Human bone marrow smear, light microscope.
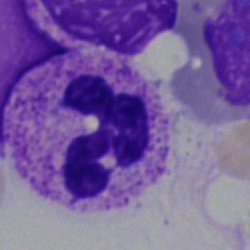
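Segmented neutrophil, central cell, stained human bone marrow smear. Nucleus: no nucleoli visible. Cytoplasm abundant, pale pinkish-lilac, with small purple granules scattered throughout. A second purple-staining cell touches the top edge.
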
